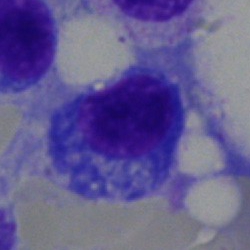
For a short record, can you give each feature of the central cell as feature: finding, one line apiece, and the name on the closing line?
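Nucleus position: toward the top of the cell, most cytoplasm below
Chromatin: dark purple, dense
Cytoplasm: deep blue
Vacuoles: many, small and clear, in the lower cytoplasm
Name: plasma cell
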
